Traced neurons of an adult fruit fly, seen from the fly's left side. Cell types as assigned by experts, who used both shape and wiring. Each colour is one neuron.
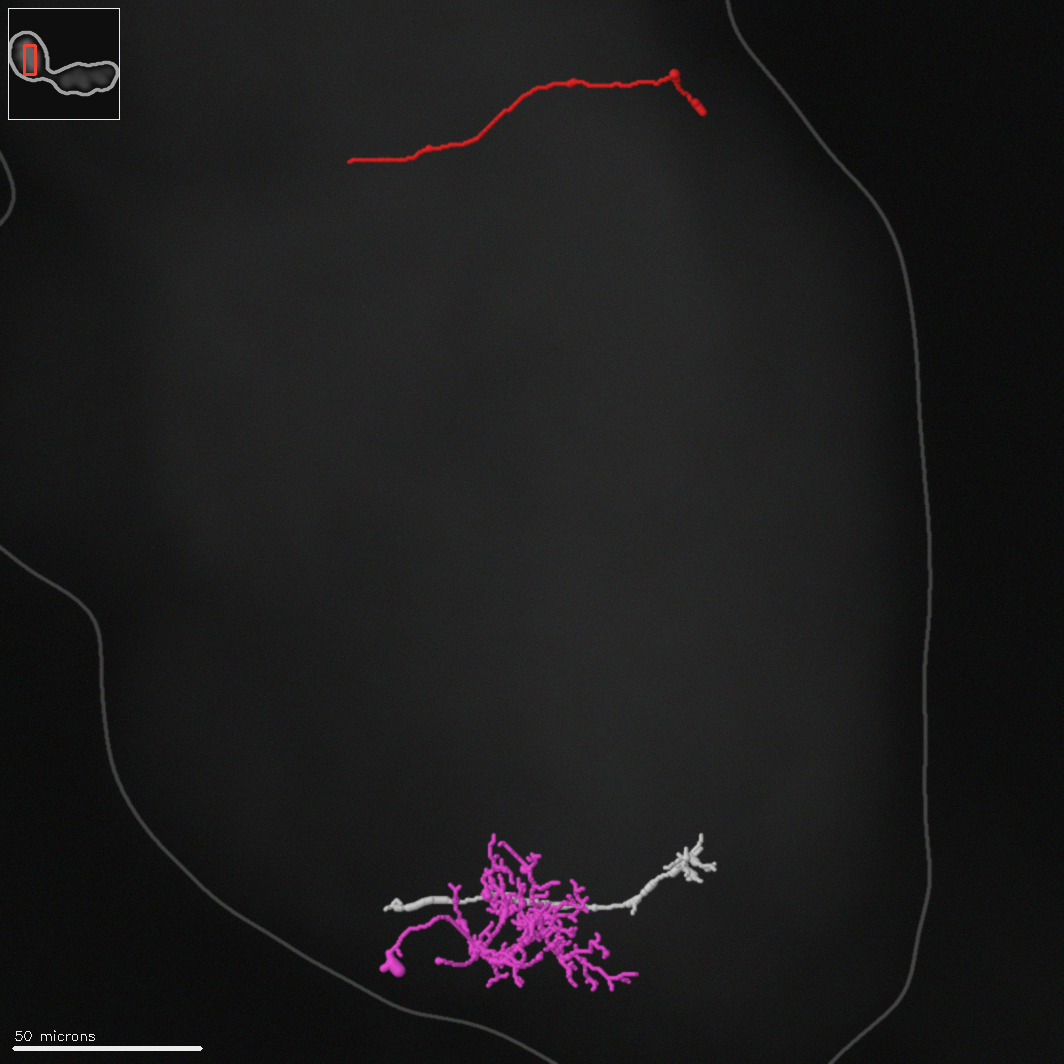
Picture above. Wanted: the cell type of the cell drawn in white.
L3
